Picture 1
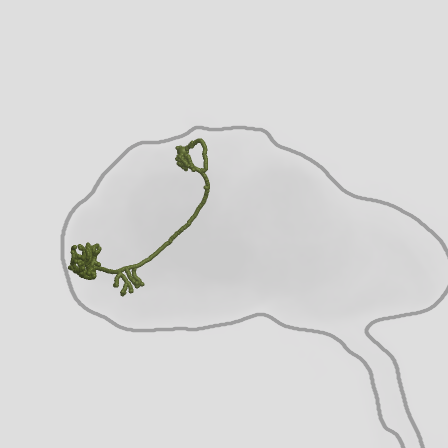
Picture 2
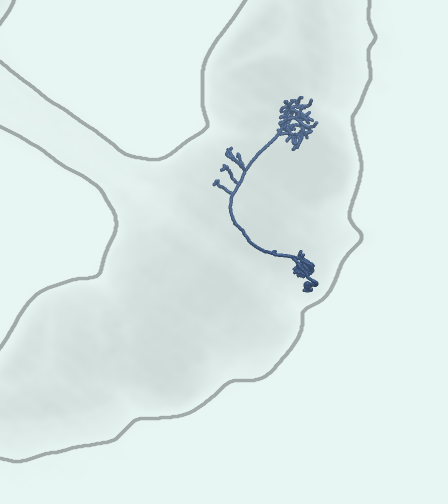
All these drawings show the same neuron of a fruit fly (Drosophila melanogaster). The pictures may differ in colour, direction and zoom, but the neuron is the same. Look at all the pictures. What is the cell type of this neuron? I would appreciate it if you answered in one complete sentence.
This neuron is categorized as cell type DM3_adPN.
